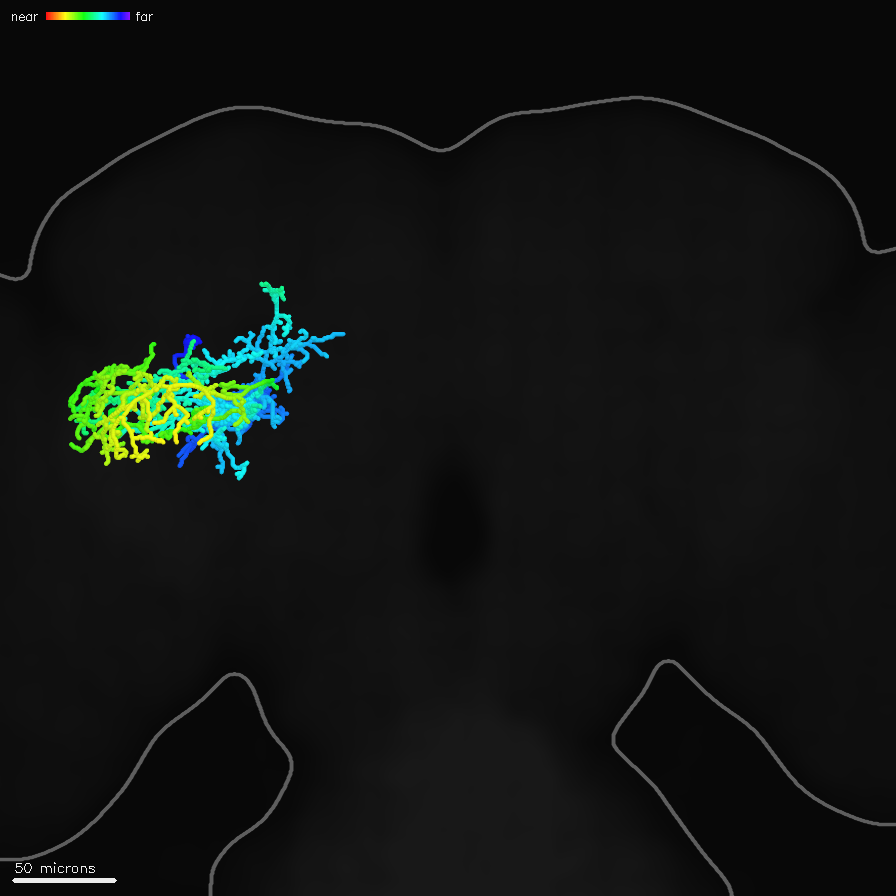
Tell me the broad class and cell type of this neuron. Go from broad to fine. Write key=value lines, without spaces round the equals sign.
broad_class=central-brain intrinsic neuron
cell_type=AVLP464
